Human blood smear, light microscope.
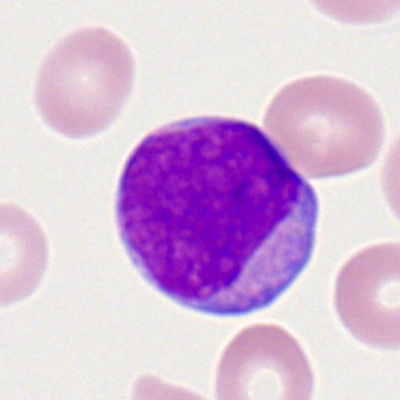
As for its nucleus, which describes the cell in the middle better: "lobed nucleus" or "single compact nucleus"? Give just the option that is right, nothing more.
Single compact nucleus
